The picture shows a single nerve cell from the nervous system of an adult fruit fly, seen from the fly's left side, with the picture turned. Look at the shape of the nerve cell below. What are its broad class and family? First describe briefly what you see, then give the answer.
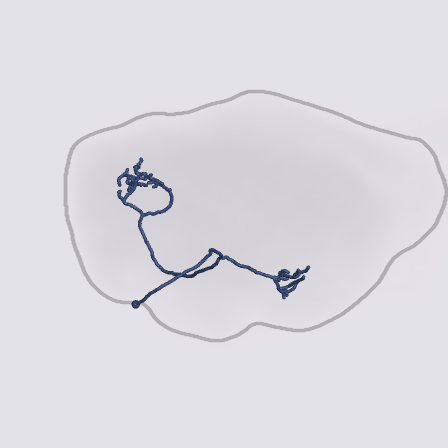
As drawn here it is wider than it is tall. This is a central-brain intrinsic neuron. Its family is hemilineage CREa1_ventral.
